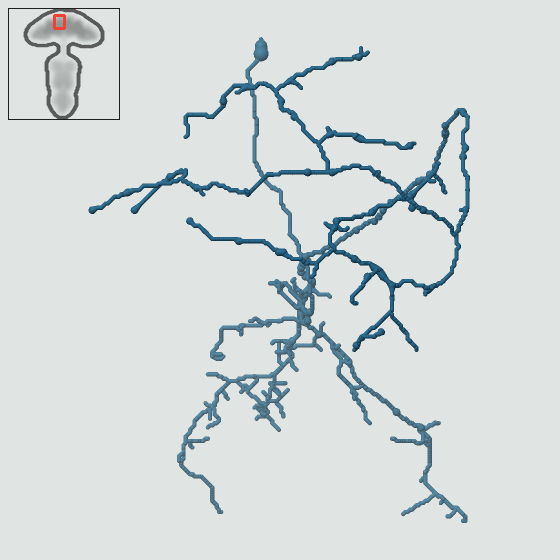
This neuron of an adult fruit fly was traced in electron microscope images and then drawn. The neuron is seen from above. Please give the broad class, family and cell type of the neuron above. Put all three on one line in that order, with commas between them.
central-brain intrinsic neuron, hemilineage FLAa2, GNG595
